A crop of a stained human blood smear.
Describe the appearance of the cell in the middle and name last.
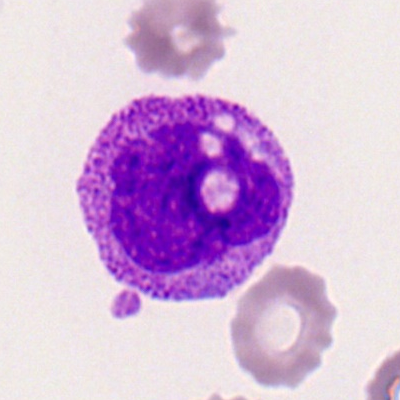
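Most of the cell is taken up by a large nucleus. Around it runs a lilac rim of cytoplasm, widest on the left and lower side, sprinkled with numerous fine purple granules. Up at the upper right sit several clear round vacuoles. So: a monocyte.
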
